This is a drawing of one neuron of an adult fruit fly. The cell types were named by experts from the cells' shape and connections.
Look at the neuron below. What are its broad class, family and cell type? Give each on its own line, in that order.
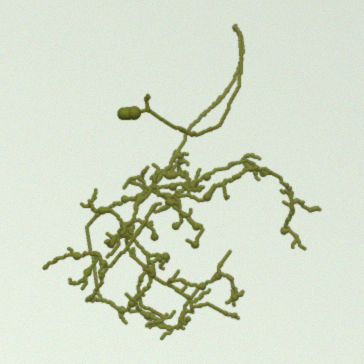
central-brain intrinsic neuron
hemilineage LHp1
CB4114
